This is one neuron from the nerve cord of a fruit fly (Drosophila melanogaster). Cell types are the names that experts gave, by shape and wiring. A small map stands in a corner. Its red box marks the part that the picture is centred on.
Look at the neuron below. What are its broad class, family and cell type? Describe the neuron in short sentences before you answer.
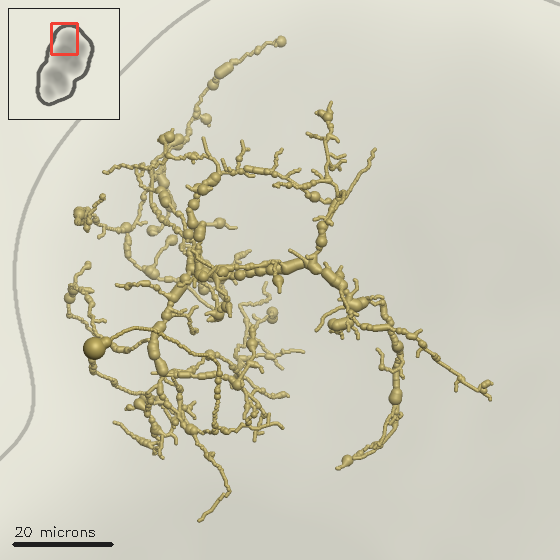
From top to bottom in the picture it spans about 100 microns. The picture shows dozens of branch ends. It is a nerve-cord intrinsic neuron. The family is hemilineage 03A. The cell type is IN03A046.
